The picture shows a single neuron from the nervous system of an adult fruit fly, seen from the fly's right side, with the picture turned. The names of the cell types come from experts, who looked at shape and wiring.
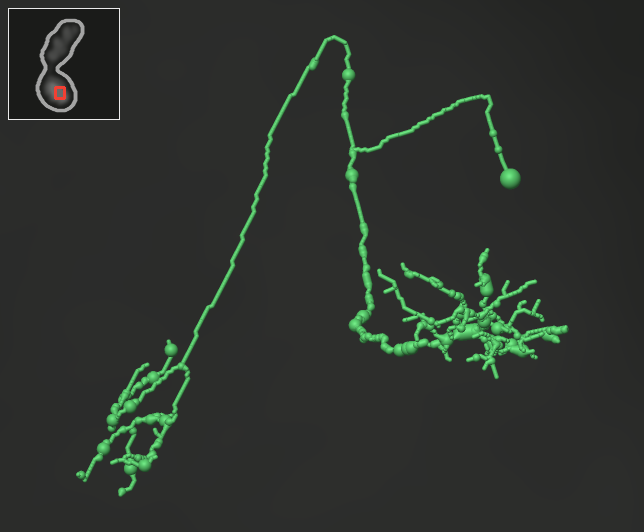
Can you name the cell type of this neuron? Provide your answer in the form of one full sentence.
The cell type held by this neuron is LC18.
